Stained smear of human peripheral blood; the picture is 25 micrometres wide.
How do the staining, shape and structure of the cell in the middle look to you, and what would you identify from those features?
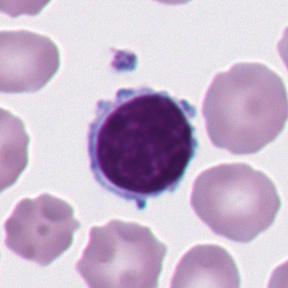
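Cell about 10 micrometres across; nucleus round, about 8 micrometres across, filling about 80% of the cell's area. Chromatin dense and condensed. Cytoplasm pale blue, a thin rim around the nucleus. Short irregular projections stand out from the cell's edge. Name: typical lymphocyte.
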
